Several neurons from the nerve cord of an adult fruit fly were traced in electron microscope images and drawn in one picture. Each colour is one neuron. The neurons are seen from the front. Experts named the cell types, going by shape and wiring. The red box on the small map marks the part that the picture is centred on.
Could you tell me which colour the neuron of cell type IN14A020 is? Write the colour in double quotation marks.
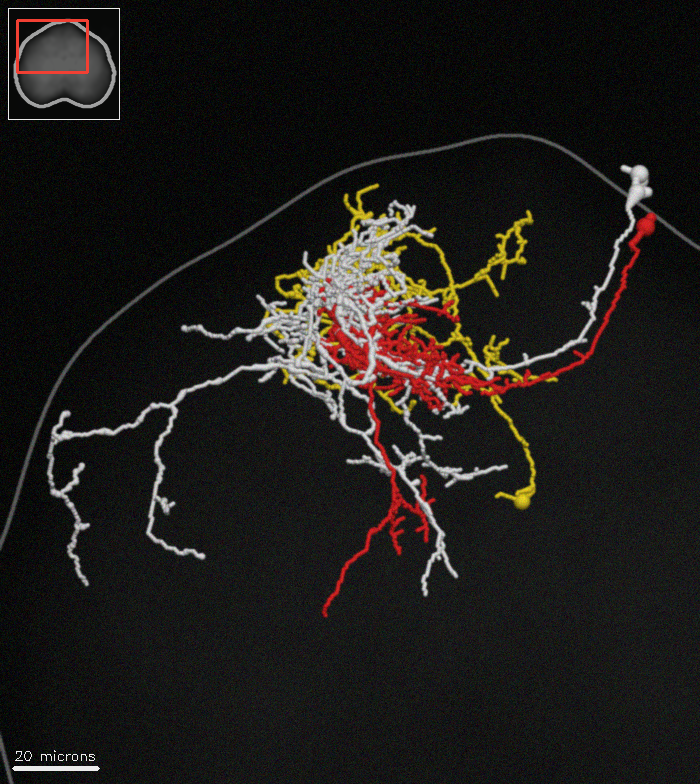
"yellow"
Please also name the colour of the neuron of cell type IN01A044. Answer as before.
"white"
